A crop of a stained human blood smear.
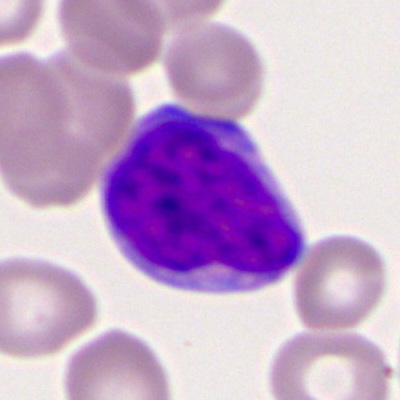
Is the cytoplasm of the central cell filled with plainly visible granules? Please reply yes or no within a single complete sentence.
No, the cytoplasm of the cell shows no visible granules.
